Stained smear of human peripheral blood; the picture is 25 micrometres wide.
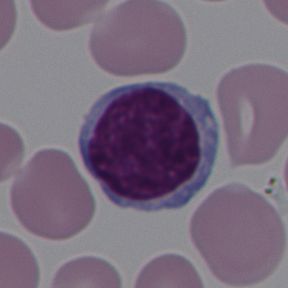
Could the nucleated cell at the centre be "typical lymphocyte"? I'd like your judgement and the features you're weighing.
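I'd say typical lymphocyte holds up for this one. What settles it for me is the chromatin: it is coarse and clumped, which speaks for typical lymphocyte and against myeloblast.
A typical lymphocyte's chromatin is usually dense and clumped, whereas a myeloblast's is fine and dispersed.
I can't see any nucleoli either, and the cytoplasm, only a thin rim, shows no granules and no vacuoles.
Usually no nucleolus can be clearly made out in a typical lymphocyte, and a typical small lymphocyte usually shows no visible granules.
The nucleus is round, about 10 micrometres across in a round cell of about 12 micrometres, and fills about 70% of the cell's area. That part, I think, could go with either name.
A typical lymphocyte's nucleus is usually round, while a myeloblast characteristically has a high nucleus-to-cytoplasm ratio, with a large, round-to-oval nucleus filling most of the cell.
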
